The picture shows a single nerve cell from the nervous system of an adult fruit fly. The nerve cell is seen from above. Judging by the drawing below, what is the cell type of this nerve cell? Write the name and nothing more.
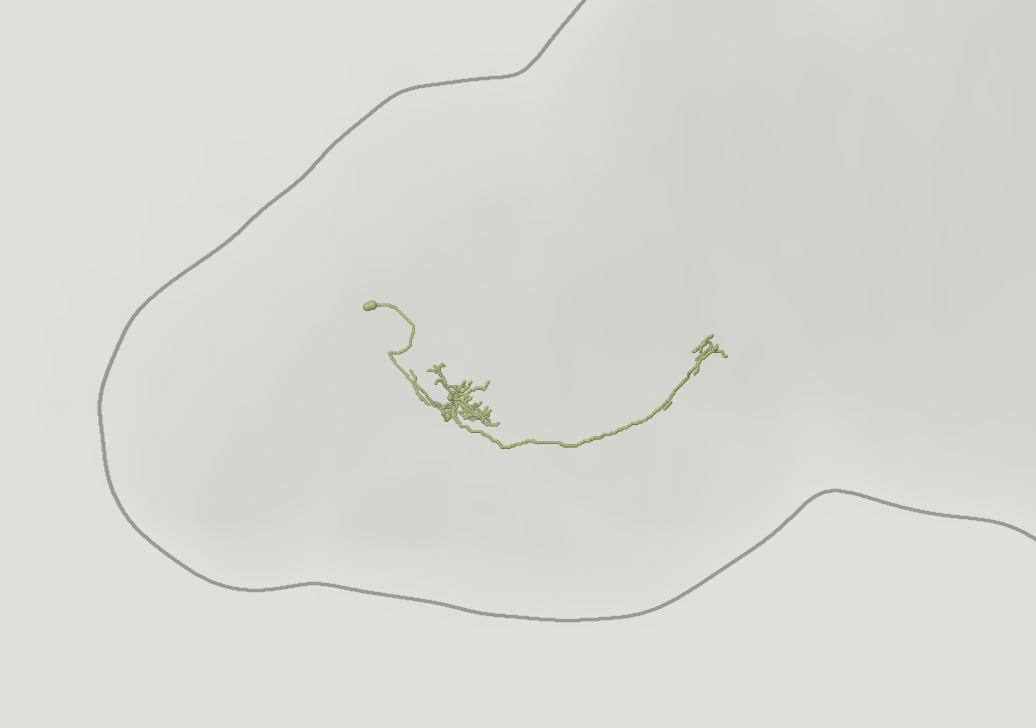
Tm5b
